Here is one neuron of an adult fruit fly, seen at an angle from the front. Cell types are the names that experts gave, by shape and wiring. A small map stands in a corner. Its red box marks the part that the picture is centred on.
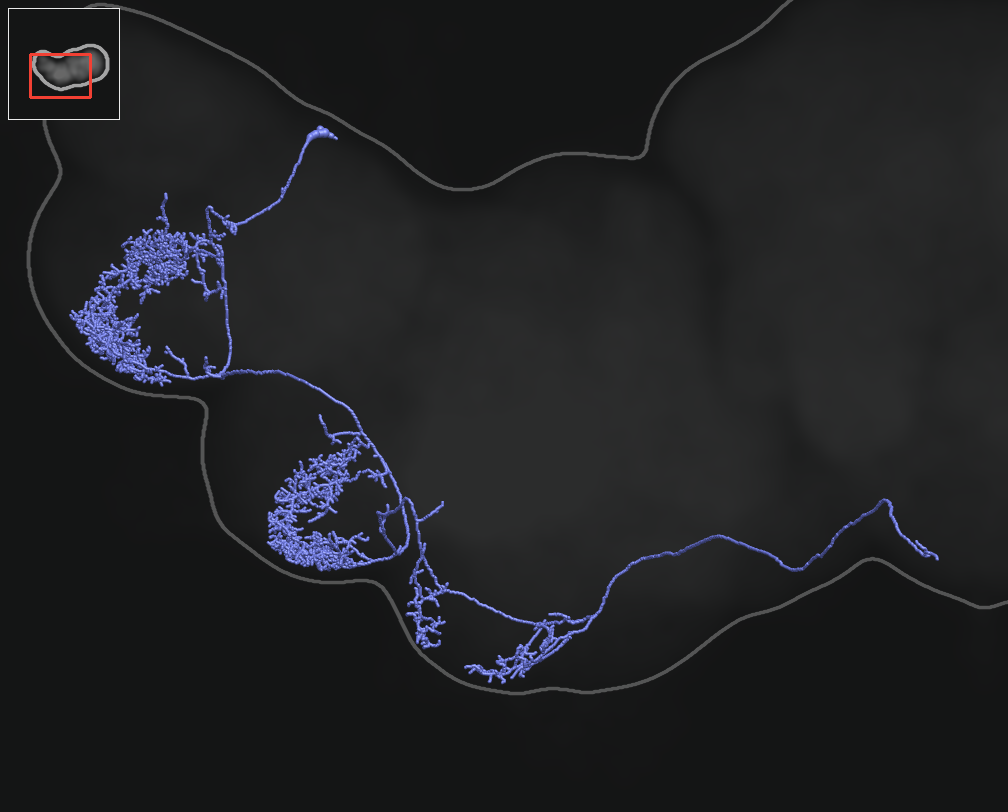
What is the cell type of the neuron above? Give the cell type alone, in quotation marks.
"ANXXX086"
